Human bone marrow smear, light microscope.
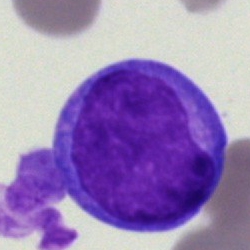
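Blast, in the centre of the field. Going round the cell first: the outline is round to slightly oval, and smooth. Then the nucleus: its chromatin is finely textured and evenly spread rather than clumped. And the cytoplasm: only a thin rim around the nucleus, stained deep blue.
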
